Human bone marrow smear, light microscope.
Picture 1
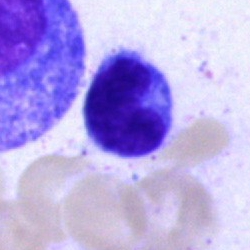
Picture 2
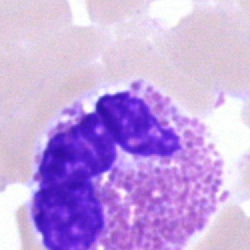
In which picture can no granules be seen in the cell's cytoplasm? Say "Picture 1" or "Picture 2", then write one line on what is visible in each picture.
Picture 1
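What picture 1 shows: No granules are visible in the cytoplasm.
What picture 2 shows: The granules are coarse and round enough to be seen one by one.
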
